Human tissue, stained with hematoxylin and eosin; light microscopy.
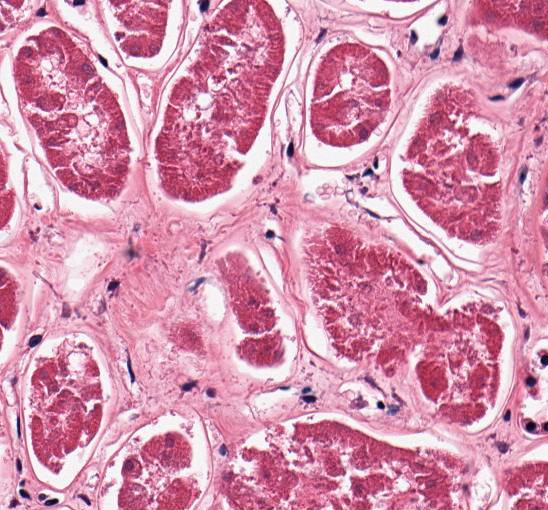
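Renal cortex, haematoxylin and eosin, light microscope. The cells filling the tubules have densely eosinophilic, granular cytoplasm, I'd say, and against that red the nuclei within the tubules are indistinct, hard to make out. No fat cells anywhere in the field, I notice.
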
